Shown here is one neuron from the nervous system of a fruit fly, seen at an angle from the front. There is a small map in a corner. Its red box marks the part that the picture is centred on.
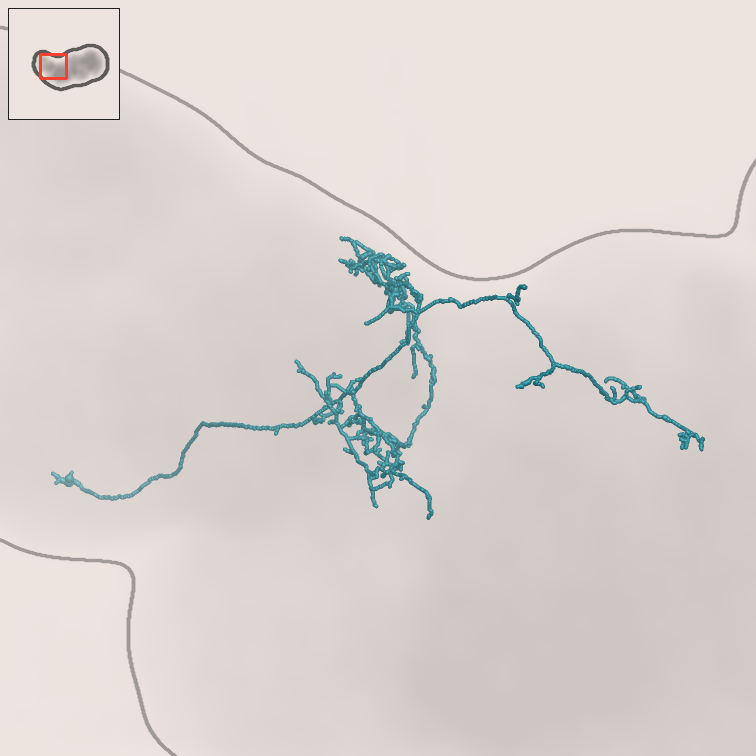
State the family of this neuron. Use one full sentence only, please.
Family-wise, the neuron is hemilineage 06B.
